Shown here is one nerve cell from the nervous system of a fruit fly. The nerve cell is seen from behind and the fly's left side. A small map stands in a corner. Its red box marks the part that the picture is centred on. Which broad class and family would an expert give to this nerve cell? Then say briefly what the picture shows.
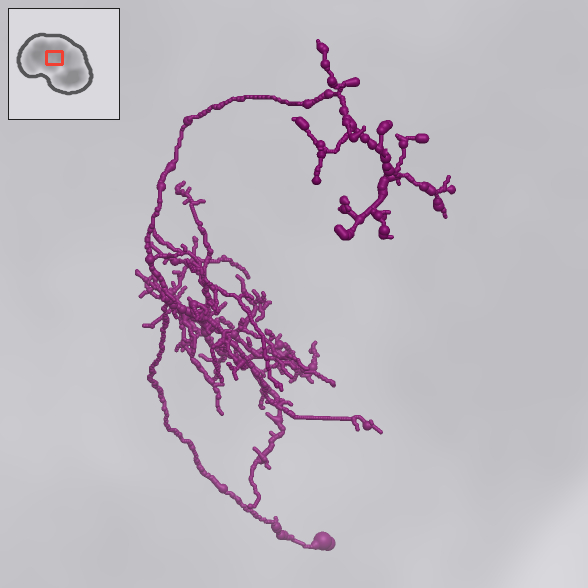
This is a central-brain intrinsic neuron. Its family is hemilineage VESa1. The cell body can be seen at the bottom of the picture. The picture shows dozens of branch ends.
